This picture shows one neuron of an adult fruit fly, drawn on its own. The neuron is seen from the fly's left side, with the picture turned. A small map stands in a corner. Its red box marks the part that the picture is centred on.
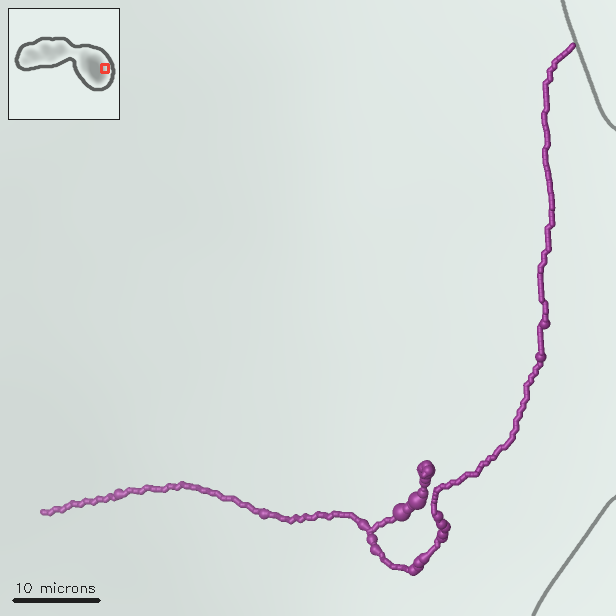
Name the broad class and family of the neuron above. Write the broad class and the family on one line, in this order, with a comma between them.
sensory neuron entering the brain, class olfactory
